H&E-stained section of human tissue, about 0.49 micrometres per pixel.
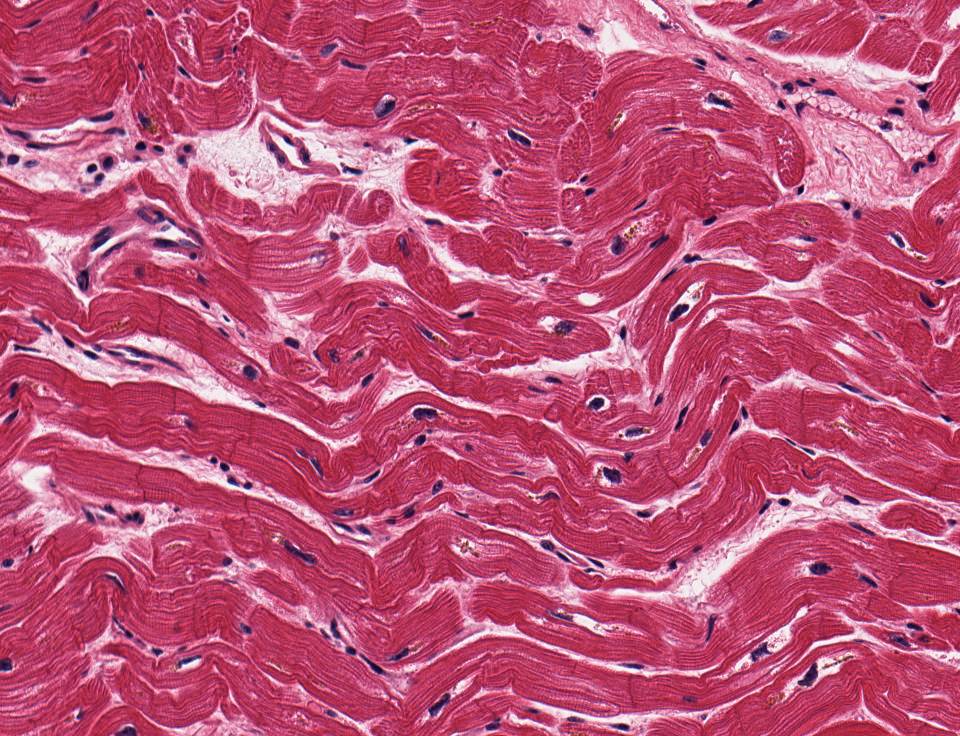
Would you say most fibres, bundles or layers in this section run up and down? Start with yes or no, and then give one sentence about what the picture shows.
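No. Muscle fibres fill the whole field and run roughly from left to right in wavy, undulating bands.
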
